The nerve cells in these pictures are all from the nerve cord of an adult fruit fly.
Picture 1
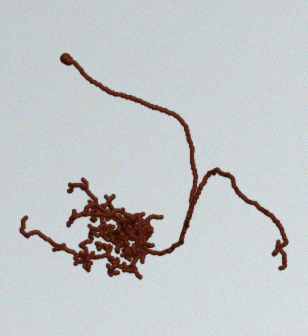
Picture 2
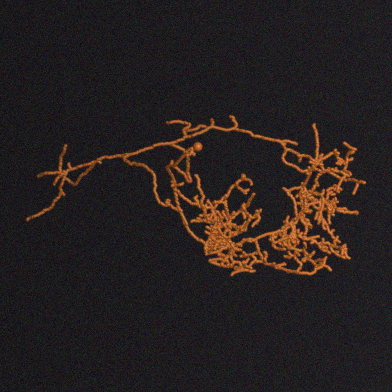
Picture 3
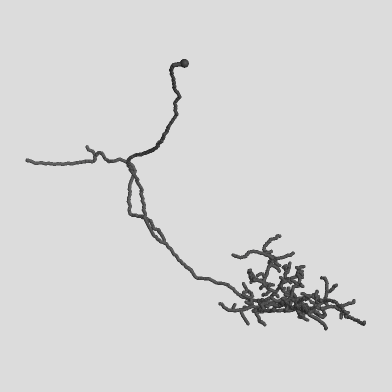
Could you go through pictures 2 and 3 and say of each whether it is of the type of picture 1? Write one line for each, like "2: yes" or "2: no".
2: no
3: yes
